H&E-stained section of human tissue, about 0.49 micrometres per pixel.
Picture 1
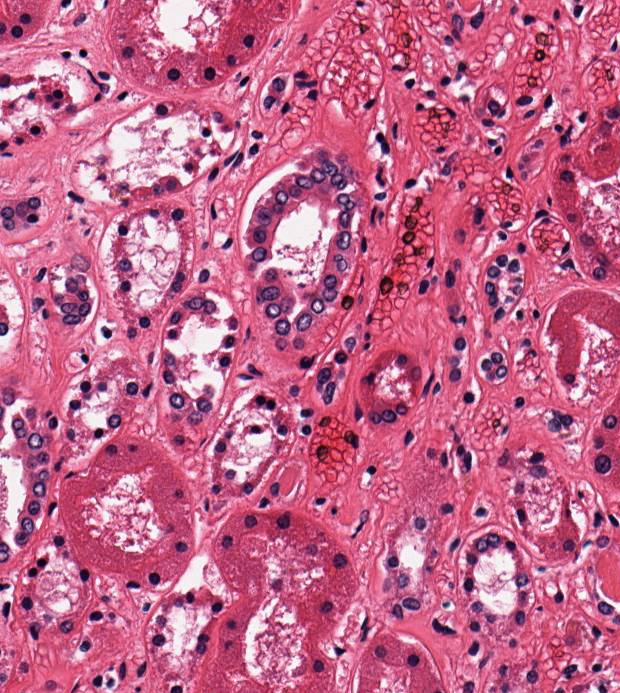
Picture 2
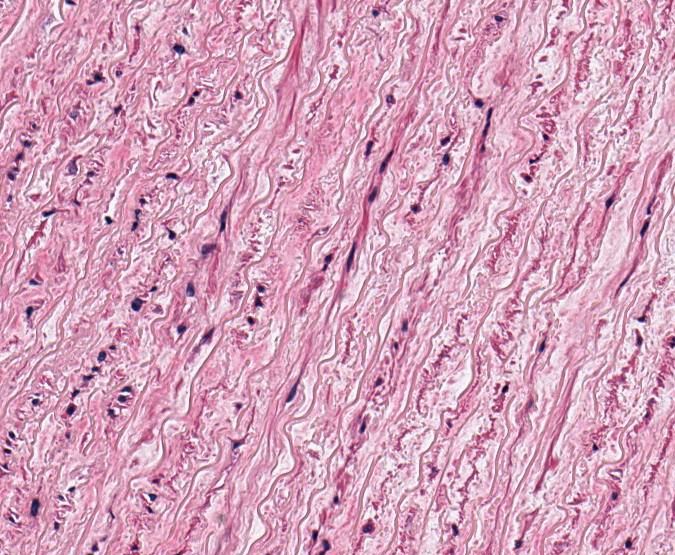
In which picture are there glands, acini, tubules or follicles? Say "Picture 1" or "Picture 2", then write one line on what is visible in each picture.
Picture 1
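In picture 1: The field is packed with round to oval tubules lying close together across its whole width.
In picture 2: The whole field is taken up by a single fibrous tissue with no separate compartments or units.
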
